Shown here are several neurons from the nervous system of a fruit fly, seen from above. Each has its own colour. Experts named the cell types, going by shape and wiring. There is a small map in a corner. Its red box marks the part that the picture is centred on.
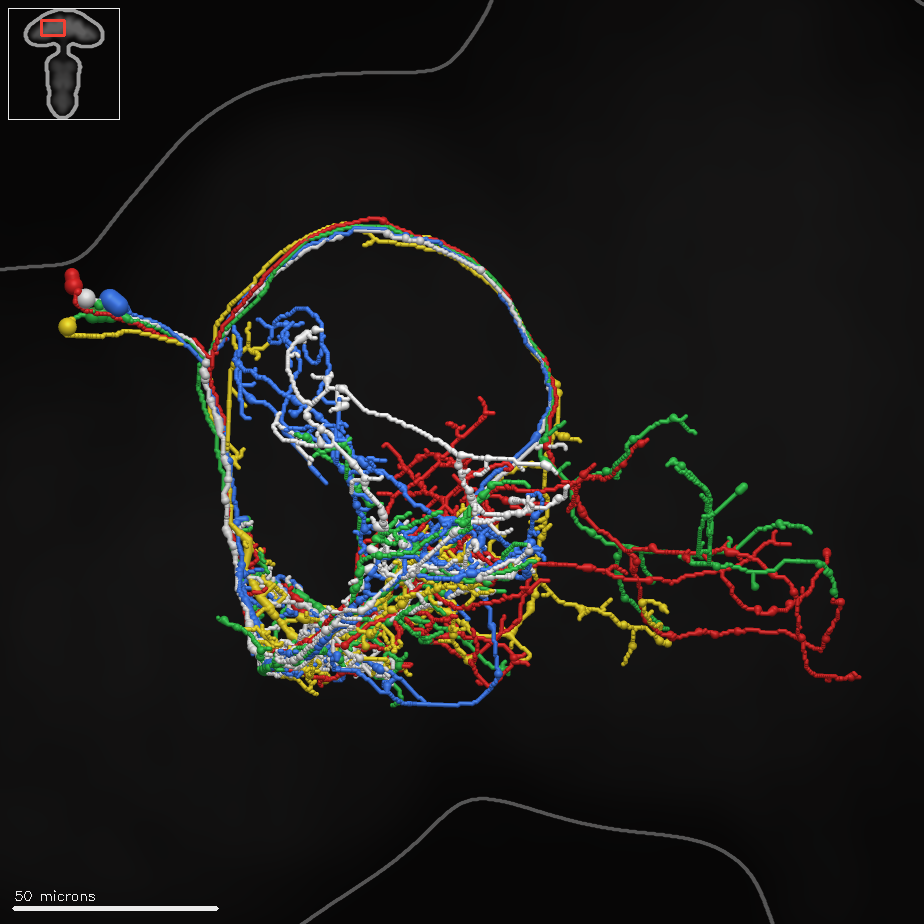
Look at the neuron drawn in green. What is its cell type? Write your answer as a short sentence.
The cell type is PLP064_a.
